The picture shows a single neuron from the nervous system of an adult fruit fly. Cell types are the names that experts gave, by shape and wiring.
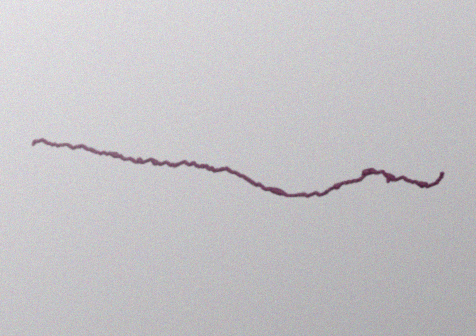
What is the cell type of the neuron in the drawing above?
JO-CA1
